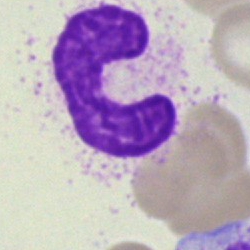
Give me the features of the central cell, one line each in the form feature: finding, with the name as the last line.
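Shape: notice a thick curved band, like a letter C opening to the right
Chromatin: dense, dark purple, slightly lighter streaks giving coarse texture
Granules: many small lilac ones, even inside the C's hollow
Cytoplasm: pale, nearly colourless between granules, not blue
Name: band neutrophil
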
